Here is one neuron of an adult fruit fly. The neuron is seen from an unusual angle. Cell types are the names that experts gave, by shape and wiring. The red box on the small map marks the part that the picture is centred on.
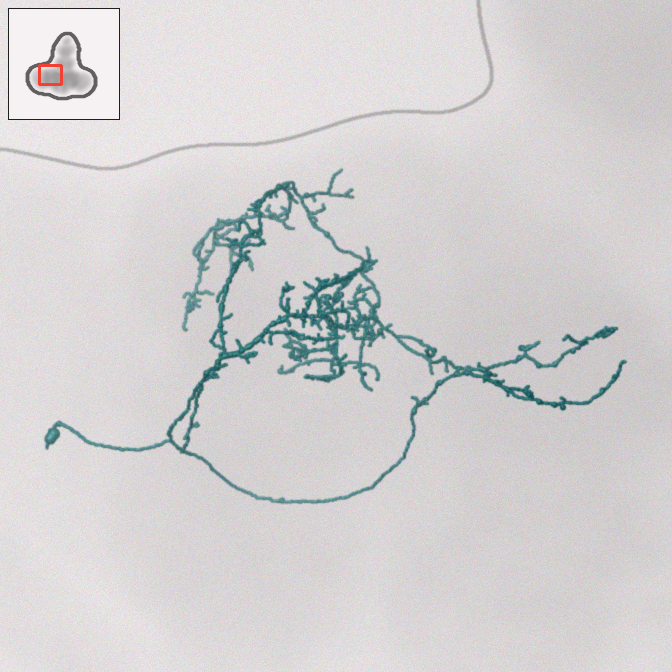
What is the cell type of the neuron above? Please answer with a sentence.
The cell type is CL100.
